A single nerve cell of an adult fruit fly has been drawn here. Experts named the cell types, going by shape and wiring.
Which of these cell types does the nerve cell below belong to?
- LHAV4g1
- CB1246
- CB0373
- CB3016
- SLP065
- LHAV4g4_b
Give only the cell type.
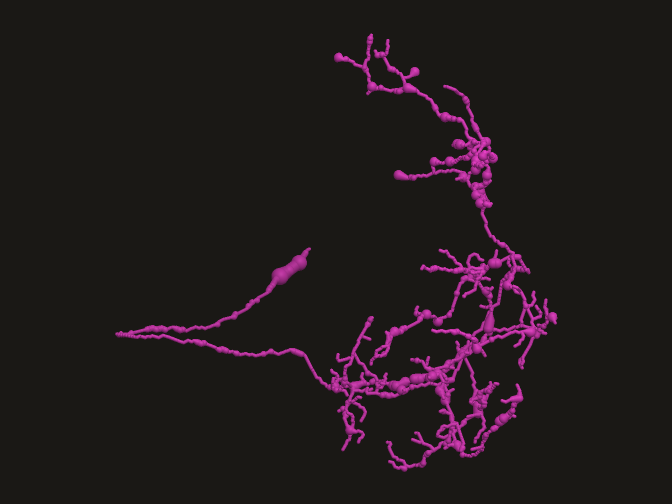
CB1246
